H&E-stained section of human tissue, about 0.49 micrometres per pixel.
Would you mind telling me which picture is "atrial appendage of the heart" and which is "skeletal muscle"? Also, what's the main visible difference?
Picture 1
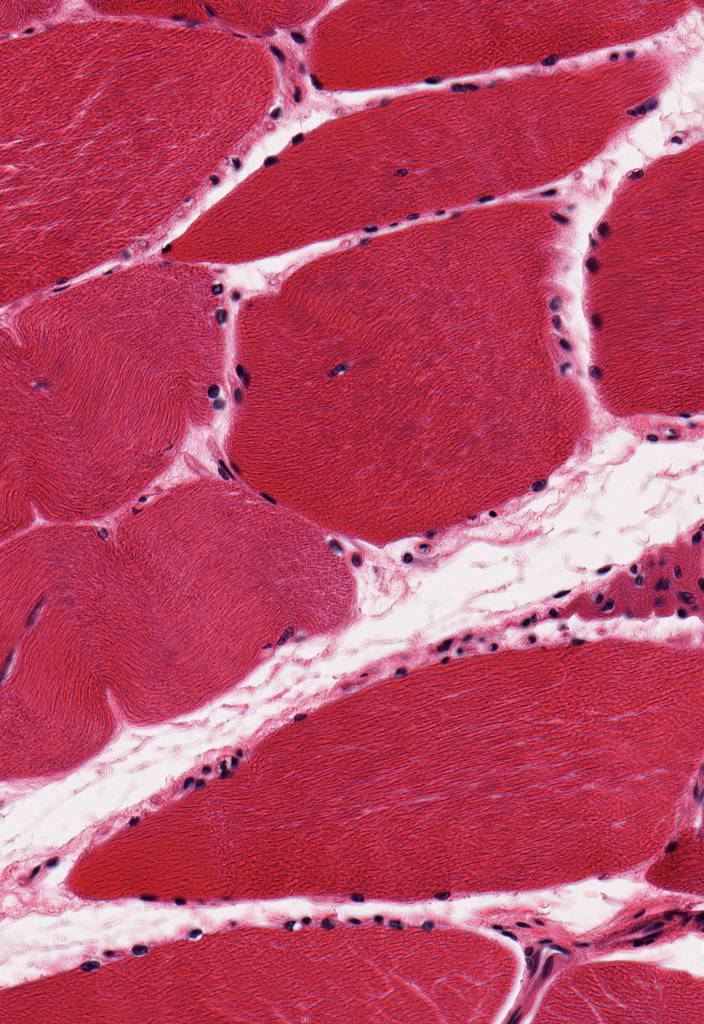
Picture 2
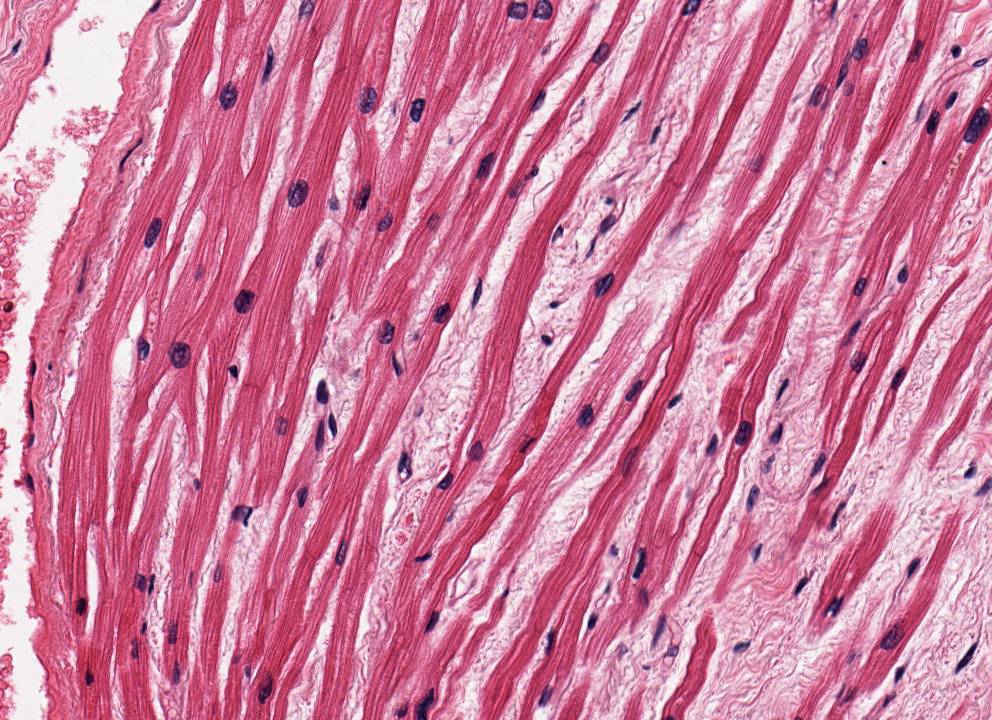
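The first picture is skeletal muscle, the second atrial appendage of the heart. In the first, fibres are angular polygons in the upper half and long tapering oblique profiles in the lower half, with deep red, finely streaming fibrillar cytoplasm; the small dark oval nuclei sit mainly at fibre edges along the septa, and few lie inside. In the second, many fibres branch and join neighbours, pale loose tissue with wavy pink collagen separates them, more so on the right, and the stroma nuclei are smaller, darker and more slender than the muscle nuclei.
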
